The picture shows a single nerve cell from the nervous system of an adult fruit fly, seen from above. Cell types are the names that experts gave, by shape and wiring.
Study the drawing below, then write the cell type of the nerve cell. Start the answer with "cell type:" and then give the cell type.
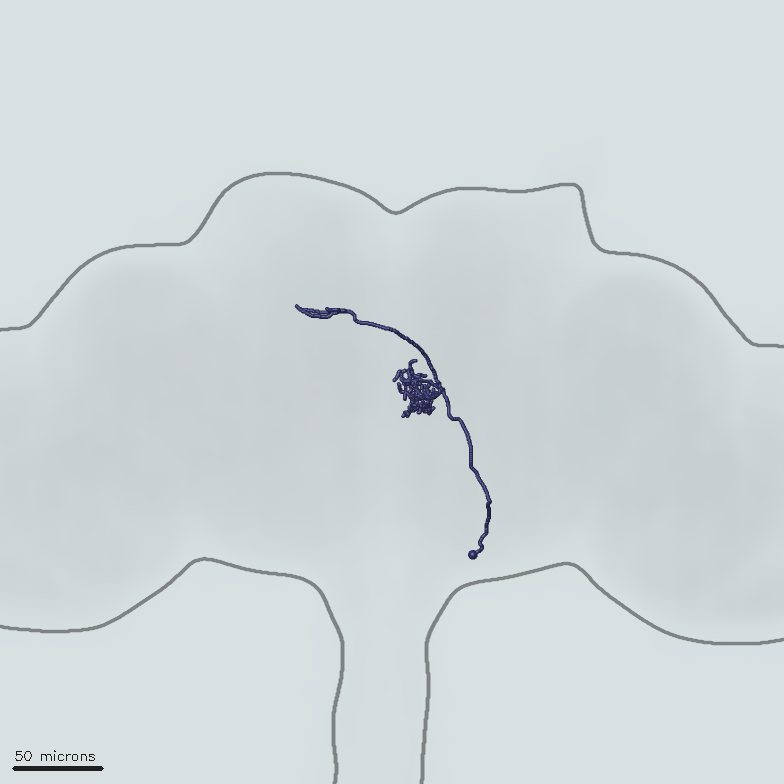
cell type: FC1D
